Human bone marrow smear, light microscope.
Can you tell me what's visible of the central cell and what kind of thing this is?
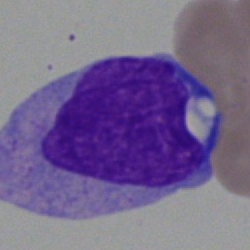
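Take a look at the shape first: the cell is elongated, reaching much further to the left of the nucleus than to the right. That large nucleus sits toward the right side. Along the cell's right edge runs a narrow strip of deeper blue cytoplasm, and at the nucleus's right edge there's one clear unstained space. This cell is a blast.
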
